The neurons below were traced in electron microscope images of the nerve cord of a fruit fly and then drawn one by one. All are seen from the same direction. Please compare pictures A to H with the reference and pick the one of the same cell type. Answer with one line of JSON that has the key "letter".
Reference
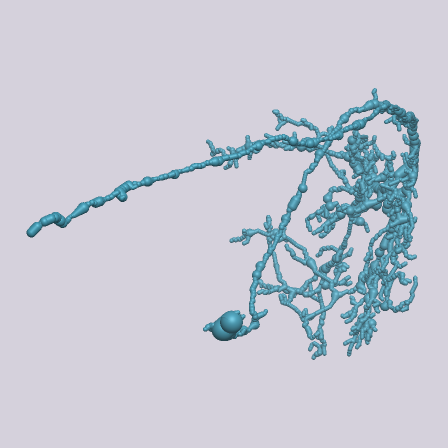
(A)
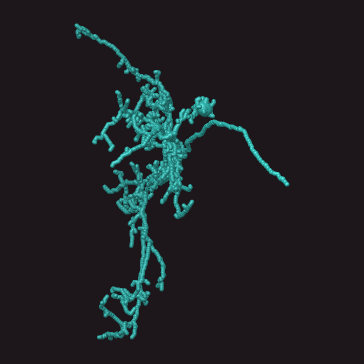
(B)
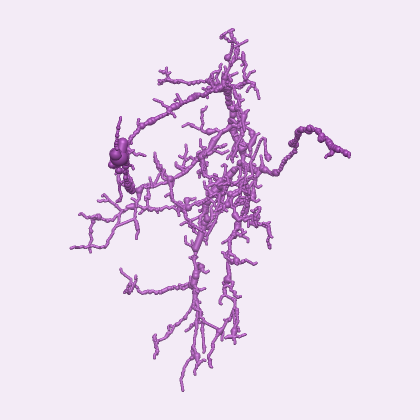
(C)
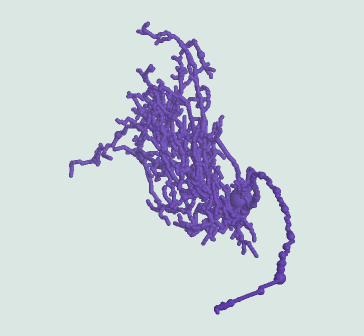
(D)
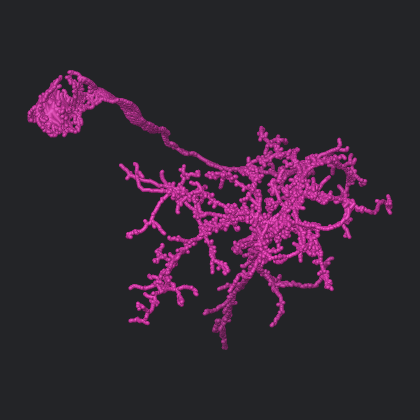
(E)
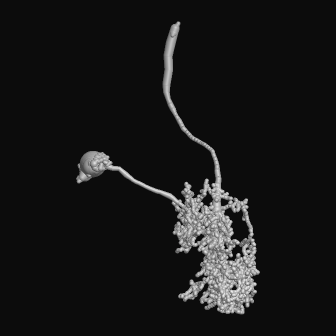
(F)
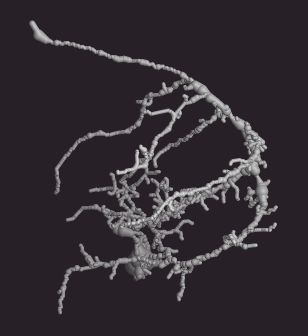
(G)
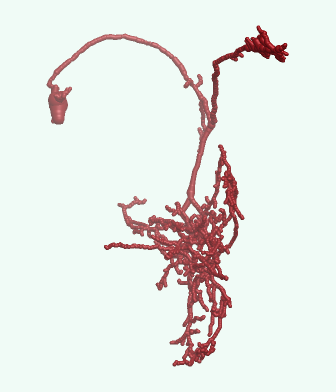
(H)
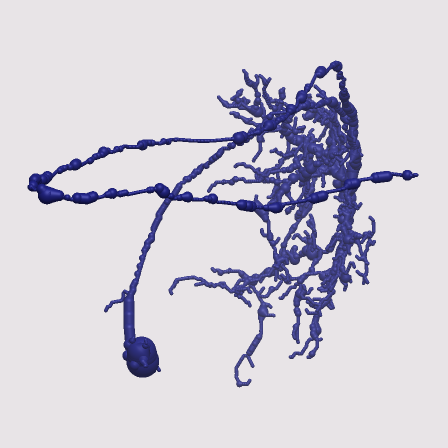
{"letter": "H"}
